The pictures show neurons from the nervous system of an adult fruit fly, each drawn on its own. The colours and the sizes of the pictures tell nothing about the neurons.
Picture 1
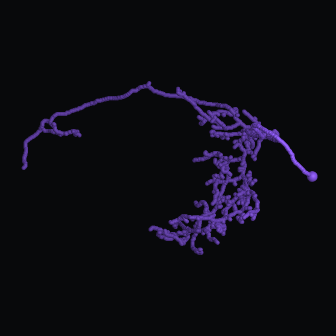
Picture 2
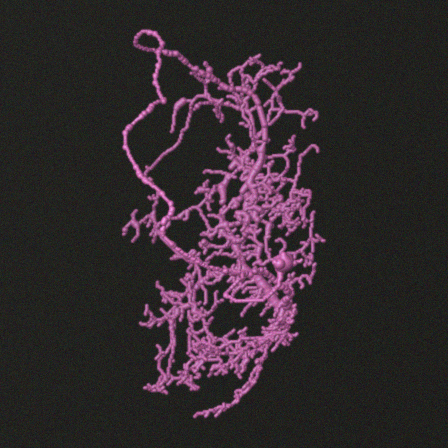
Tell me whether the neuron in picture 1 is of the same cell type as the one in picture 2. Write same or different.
different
